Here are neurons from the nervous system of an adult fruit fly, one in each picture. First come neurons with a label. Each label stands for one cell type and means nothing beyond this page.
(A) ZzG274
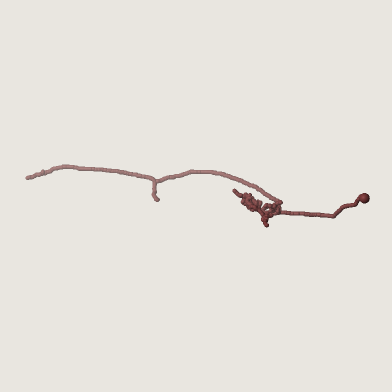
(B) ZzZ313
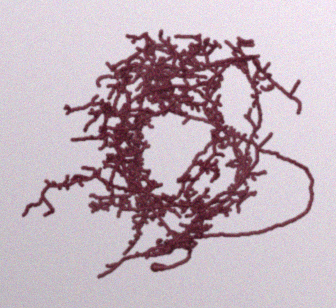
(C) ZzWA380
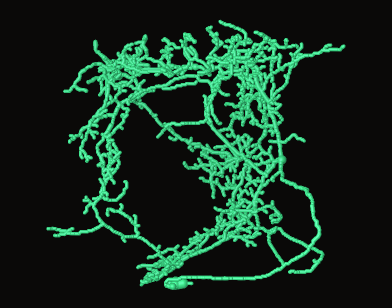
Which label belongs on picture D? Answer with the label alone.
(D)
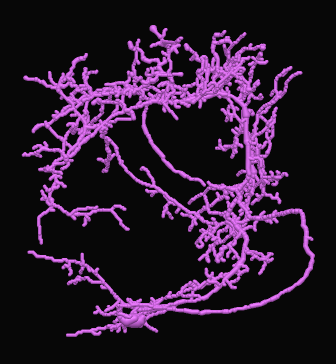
ZzWA380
